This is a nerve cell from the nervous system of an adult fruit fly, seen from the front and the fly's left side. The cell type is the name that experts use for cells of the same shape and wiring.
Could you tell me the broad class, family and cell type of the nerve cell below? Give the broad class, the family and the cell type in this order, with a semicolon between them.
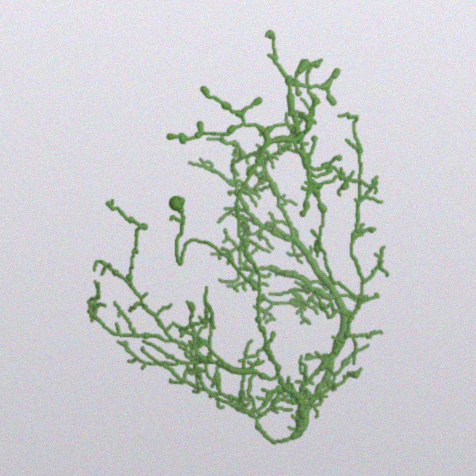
nerve-cord intrinsic neuron; hemilineage 08A; IN08A012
